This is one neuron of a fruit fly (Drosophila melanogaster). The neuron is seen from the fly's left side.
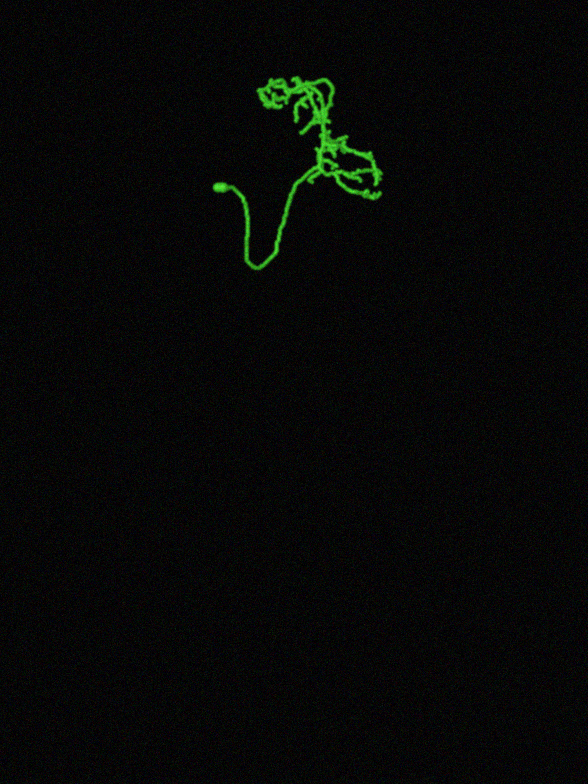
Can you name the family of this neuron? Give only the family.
hemilineage VPNl&d1_dorsal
